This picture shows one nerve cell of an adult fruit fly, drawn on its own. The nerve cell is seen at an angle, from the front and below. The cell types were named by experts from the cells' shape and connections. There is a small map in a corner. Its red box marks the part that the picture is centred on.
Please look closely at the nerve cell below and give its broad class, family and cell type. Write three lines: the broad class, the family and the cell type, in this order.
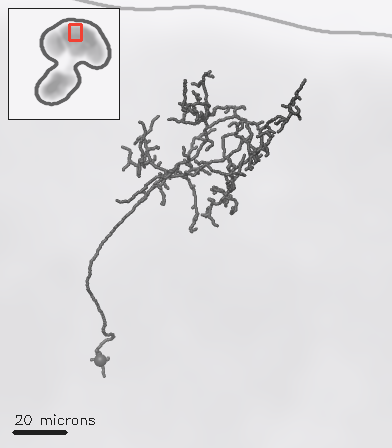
central-brain intrinsic neuron
hemilineage DM4_dorsal
SMP400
